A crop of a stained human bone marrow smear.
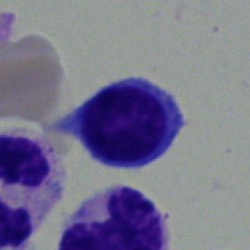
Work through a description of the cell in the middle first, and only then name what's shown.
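Look first at the left side, where the cell is drawn out into a tapering tail. Apart from that tail, the cytoplasm is only a thin rim around the nucleus, deep blue and with no granules to be seen. This cell is a lymphocyte.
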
